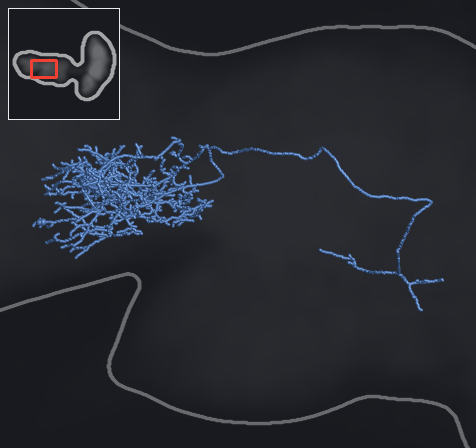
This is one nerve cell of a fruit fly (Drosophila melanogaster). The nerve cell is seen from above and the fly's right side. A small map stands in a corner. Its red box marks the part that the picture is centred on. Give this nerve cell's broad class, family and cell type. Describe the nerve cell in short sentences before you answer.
It is in the nerve cord and does not reach the brain. Its cell body lies on the left of the picture. Dozens of branch ends can be seen. Its broad class is nerve-cord intrinsic neuron. The family is hemilineage 02A. The cell type is IN02A024.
